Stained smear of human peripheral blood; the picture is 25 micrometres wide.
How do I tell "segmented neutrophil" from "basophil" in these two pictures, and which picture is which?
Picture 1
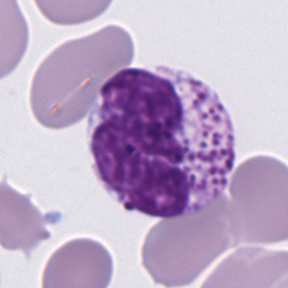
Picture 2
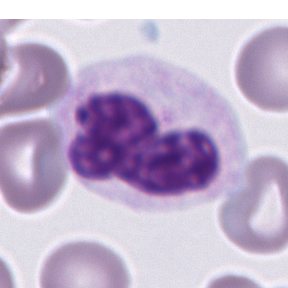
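Picture 1 shows the basophil and picture 2 the segmented neutrophil. Taking the features in turn, the granules come first: the basophil's cytoplasm holds scattered dark purple granules, while the segmented neutrophil's cytoplasm holds fine, faint pinkish granules.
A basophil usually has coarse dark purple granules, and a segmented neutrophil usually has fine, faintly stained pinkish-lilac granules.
Next, the background colour: the segmented neutrophil's cytoplasm is pale pinkish-lilac. Then the nucleus: in the basophil it takes up the left part of the cell and is indented into broad lobes. Then size and outline: the basophil is about 13 micrometres across, and the segmented neutrophil has a smooth, rounded oval outline. Last, one shared point: both cells have dark purple, coarsely clumped chromatin.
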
